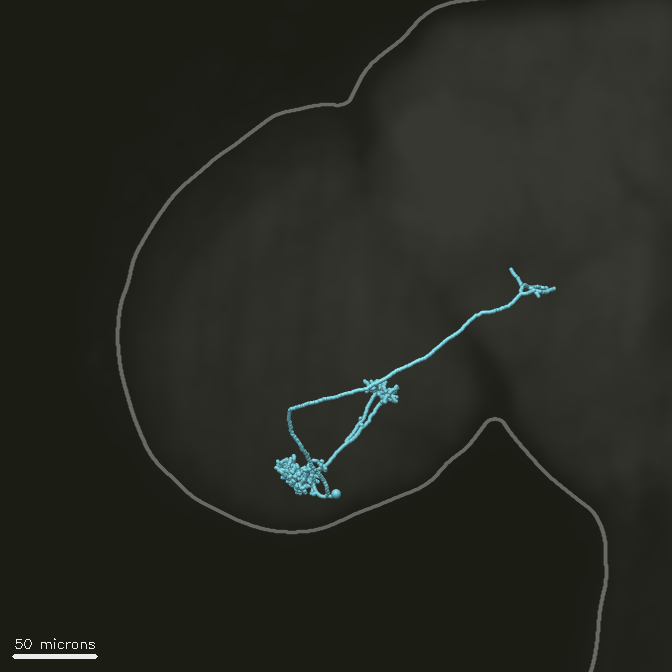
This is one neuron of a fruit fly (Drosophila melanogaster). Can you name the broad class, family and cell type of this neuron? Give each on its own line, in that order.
visual projection neuron
LLPC
LLPC1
